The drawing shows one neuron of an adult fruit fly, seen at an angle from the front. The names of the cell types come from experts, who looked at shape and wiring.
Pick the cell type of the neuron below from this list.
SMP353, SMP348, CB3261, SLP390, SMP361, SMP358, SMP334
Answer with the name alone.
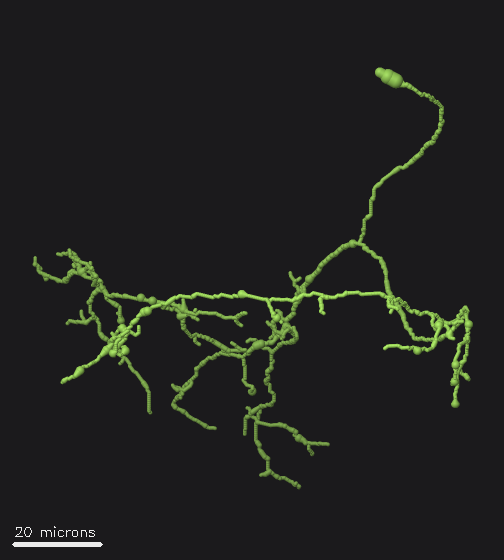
SMP361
